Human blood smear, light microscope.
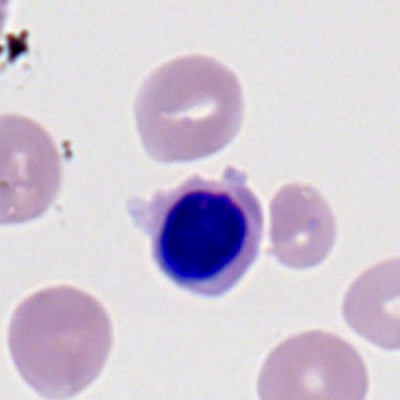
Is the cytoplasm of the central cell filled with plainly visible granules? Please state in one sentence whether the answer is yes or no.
No, not a single granule can be seen in its cytoplasm.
